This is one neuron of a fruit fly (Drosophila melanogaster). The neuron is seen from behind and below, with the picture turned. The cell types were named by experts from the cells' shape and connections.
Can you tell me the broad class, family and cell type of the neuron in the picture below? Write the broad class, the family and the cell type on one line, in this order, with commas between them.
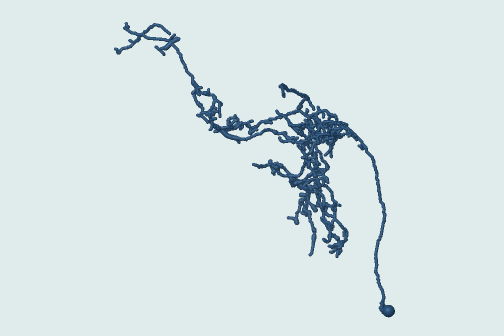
central-brain intrinsic neuron, hemilineage MD_SA1, GNG401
